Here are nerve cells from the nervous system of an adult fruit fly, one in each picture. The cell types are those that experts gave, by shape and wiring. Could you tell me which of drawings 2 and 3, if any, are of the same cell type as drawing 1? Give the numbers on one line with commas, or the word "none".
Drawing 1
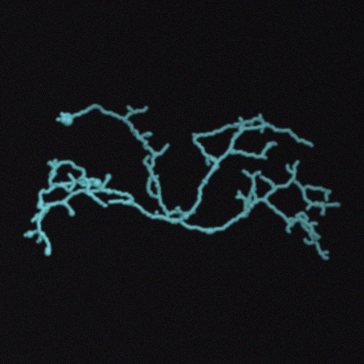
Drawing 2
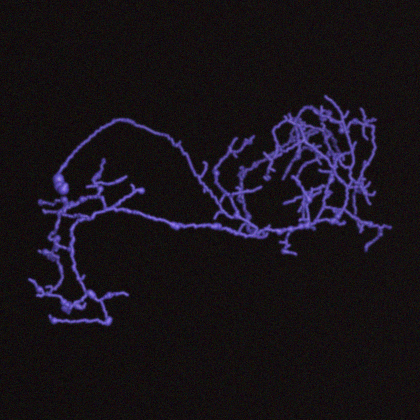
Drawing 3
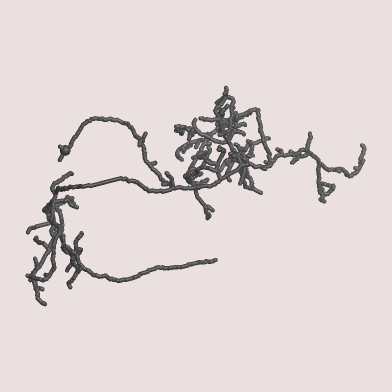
2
